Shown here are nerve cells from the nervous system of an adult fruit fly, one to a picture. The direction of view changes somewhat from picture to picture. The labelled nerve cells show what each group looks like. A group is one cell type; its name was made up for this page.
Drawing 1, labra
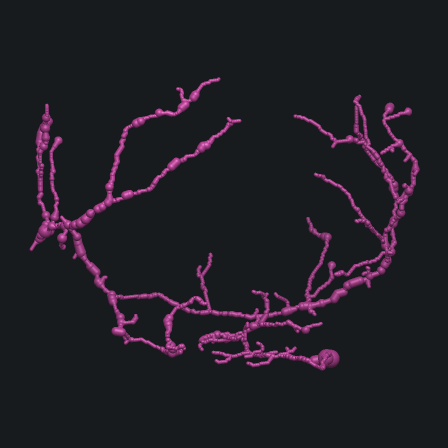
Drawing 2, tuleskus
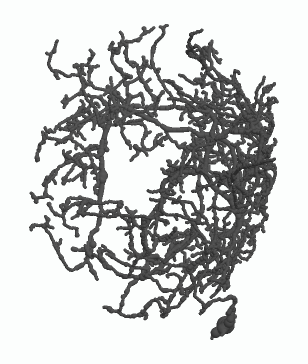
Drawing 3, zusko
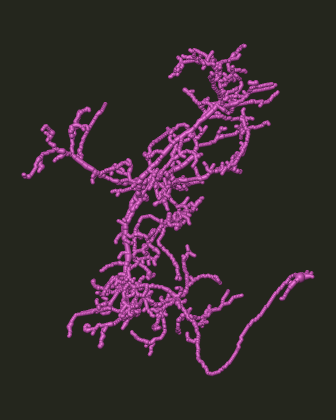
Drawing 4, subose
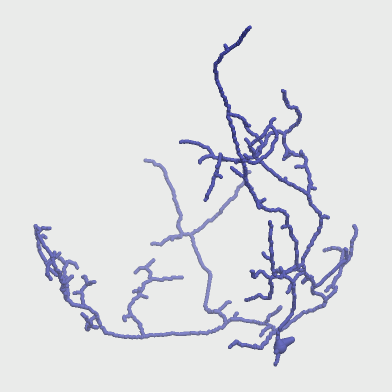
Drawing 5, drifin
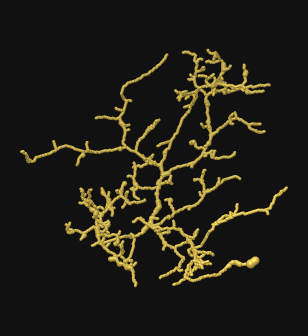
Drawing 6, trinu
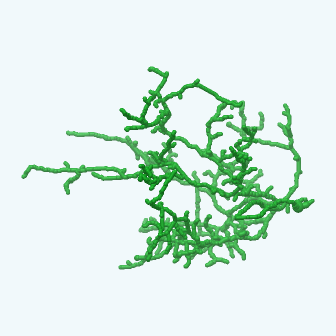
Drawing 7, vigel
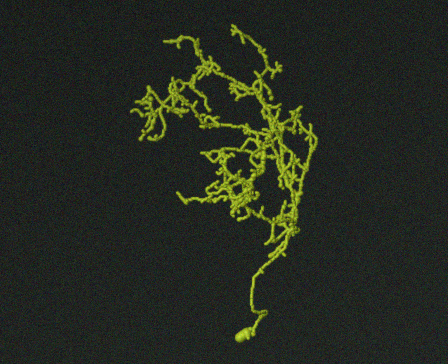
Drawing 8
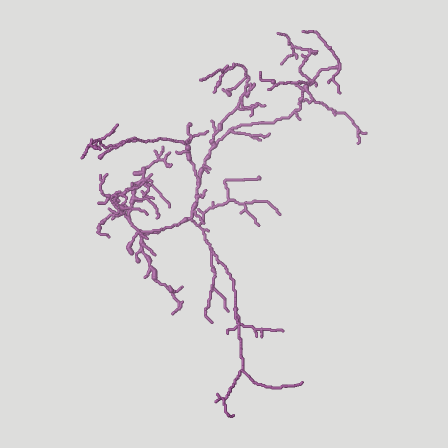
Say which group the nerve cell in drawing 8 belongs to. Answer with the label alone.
drifin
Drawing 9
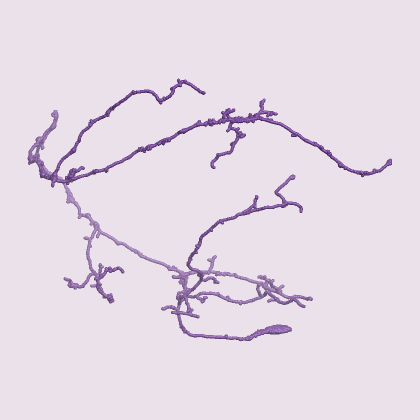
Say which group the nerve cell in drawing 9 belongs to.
labra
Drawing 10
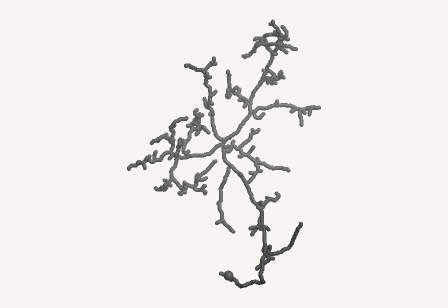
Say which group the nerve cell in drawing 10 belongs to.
drifin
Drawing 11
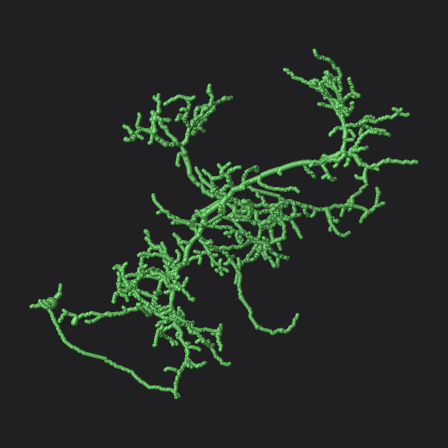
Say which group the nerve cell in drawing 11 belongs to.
zusko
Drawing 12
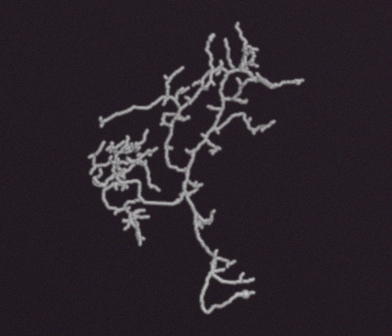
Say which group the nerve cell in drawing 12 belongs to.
drifin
